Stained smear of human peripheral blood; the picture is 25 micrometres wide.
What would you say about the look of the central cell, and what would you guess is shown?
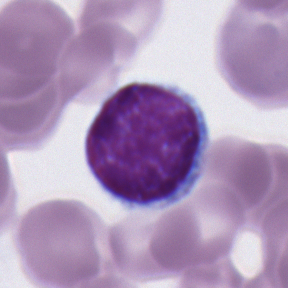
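The nucleus is round in outline and about 10 micrometres across. Its chromatin is dense, dark purple and clumped. Pale blue cytoplasm surrounds it as only a thin rim, widest on the right side of the nucleus. This is a typical lymphocyte.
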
